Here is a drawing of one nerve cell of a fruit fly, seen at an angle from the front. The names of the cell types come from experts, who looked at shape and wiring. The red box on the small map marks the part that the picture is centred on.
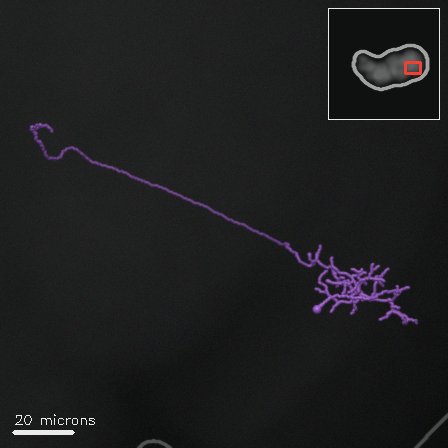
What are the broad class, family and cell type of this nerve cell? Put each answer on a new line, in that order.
optic-lobe intrinsic neuron
Tm
Tm5c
